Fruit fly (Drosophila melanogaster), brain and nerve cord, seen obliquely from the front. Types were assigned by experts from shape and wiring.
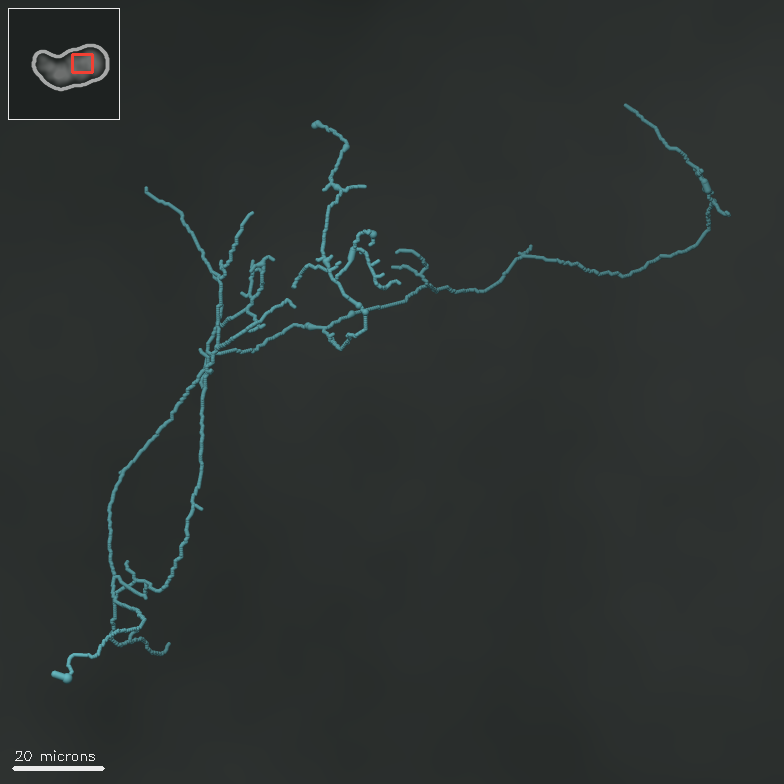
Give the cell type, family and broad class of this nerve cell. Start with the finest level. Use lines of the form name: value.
cell type: SMP174
family: hemilineage CREl1
broad class: central-brain intrinsic neuron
